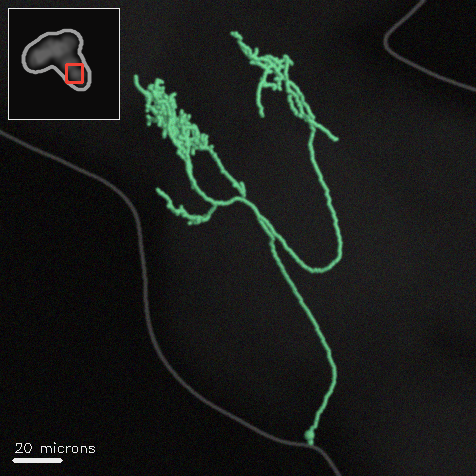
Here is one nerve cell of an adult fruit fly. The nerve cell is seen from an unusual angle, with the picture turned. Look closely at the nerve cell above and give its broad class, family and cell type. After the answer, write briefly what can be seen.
It is a nerve-cord intrinsic neuron. Its family is hemilineage 06A. The cell type is IN06A074. By the scale bar it is about 180 microns tall in this view. The picture shows dozens of branch ends.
